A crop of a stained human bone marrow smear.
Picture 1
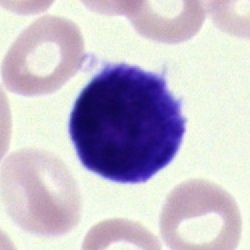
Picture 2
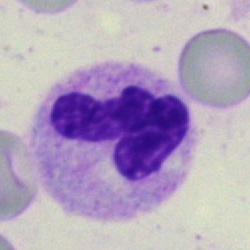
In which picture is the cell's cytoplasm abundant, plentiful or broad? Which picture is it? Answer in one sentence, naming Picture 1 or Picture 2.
In picture 2, the cell has abundant cytoplasm.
